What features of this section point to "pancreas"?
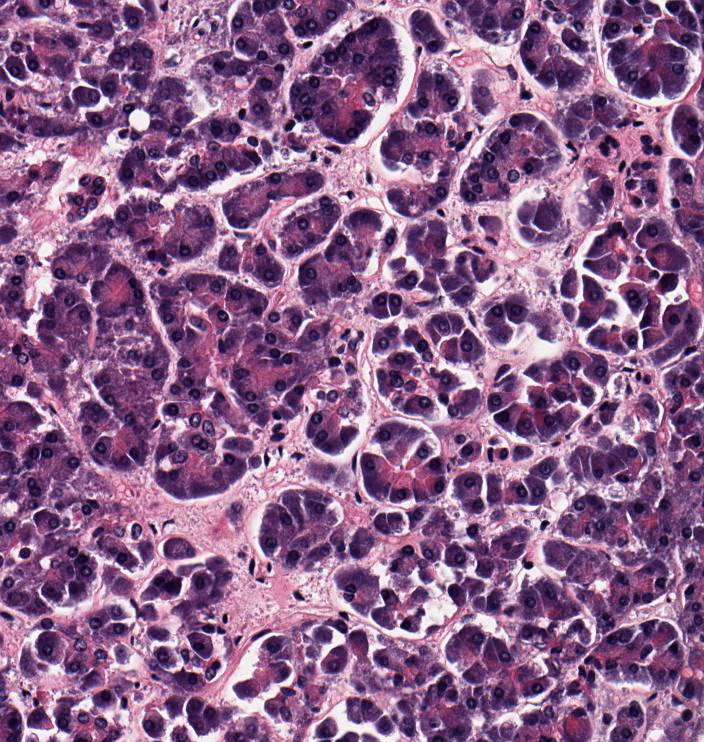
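Rounded nests of cells, parted by thin strands of stroma, fill the field: pancreas.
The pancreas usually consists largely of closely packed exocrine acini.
The nested pattern across the field is in keeping with that.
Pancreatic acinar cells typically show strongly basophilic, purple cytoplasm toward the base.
Here the cells are polygonal, cytoplasm abundant and granular, purple toward each nest's edges and pinker toward its centre, which matches. In many nests the nuclei lie toward the outer rim; they are fairly uniform in size.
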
